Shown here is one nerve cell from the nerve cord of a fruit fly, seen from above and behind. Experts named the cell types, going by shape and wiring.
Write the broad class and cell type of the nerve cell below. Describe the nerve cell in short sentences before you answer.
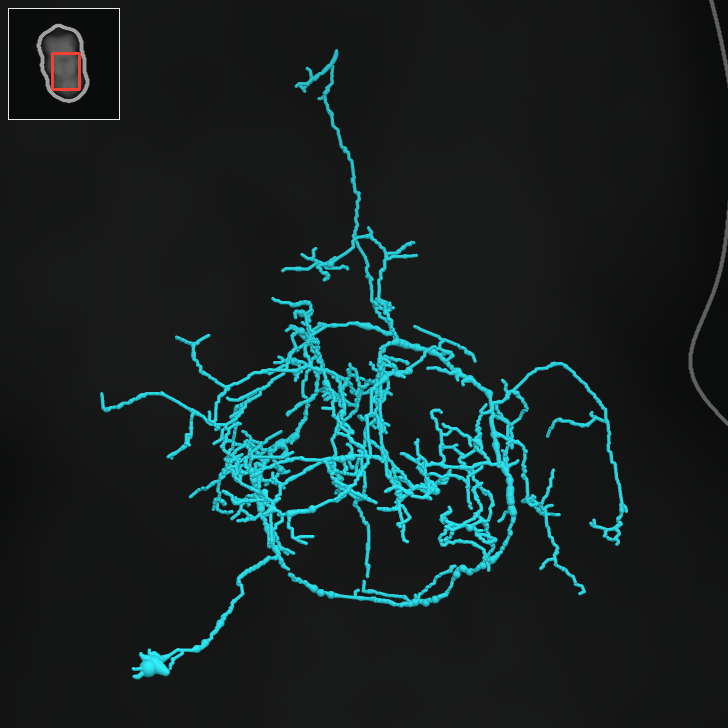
The picture shows more than a hundred branch ends. In this view it is about as wide as it is tall. Its broad class is nerve-cord intrinsic neuron. The cell type is INXXX415.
